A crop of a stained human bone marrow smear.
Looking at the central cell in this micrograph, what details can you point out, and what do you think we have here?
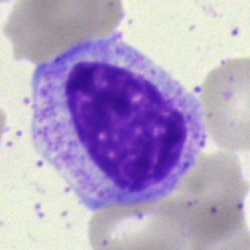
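Start with the outline: it is irregular and angular, not smoothly round. The nucleus lies toward the right, which leaves a wider band of cytoplasm on the left. That left side is also where the granules are most numerous. You will see no vacuoles in the cytoplasm. The cell is a myelocyte.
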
